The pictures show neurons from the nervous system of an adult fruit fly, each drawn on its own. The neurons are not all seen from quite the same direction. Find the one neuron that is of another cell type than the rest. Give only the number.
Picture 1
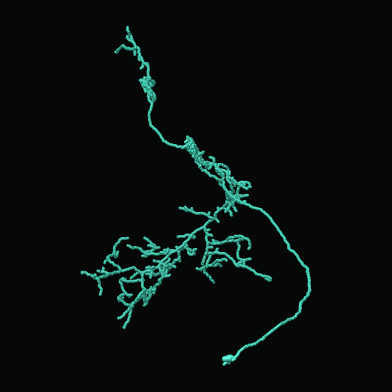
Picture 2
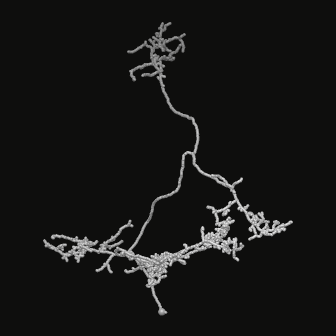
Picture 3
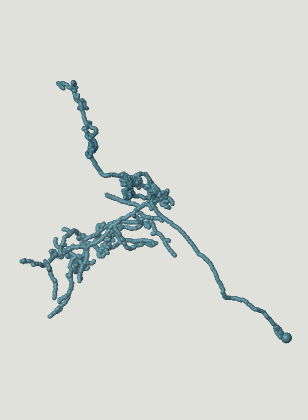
2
